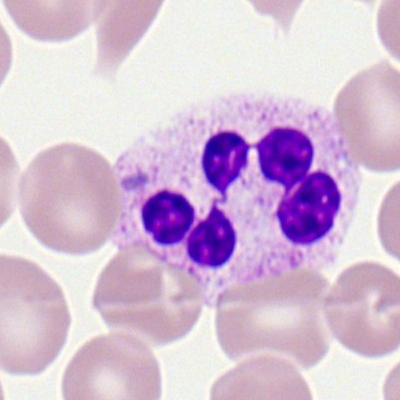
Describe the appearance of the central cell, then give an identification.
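The nucleus is divided into five separate lobes. A thin thread of chromatin links the two upper lobes. Its chromatin is dense, clumped and dark purple. Fine, dusty pink-violet granules lie scattered throughout the cytoplasm. It is a segmented neutrophil.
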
